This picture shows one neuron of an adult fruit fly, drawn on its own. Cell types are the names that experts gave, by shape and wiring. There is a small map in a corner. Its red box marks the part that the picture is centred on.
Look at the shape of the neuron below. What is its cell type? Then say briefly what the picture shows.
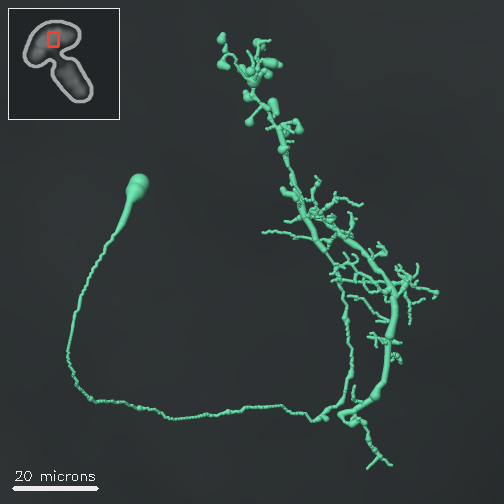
Its cell type is AMMC035. This is a central-brain intrinsic neuron. It is in the brain and does not reach the nerve cord. By the scale bar it is about 110 microns tall in this view. The picture shows dozens of branch ends.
